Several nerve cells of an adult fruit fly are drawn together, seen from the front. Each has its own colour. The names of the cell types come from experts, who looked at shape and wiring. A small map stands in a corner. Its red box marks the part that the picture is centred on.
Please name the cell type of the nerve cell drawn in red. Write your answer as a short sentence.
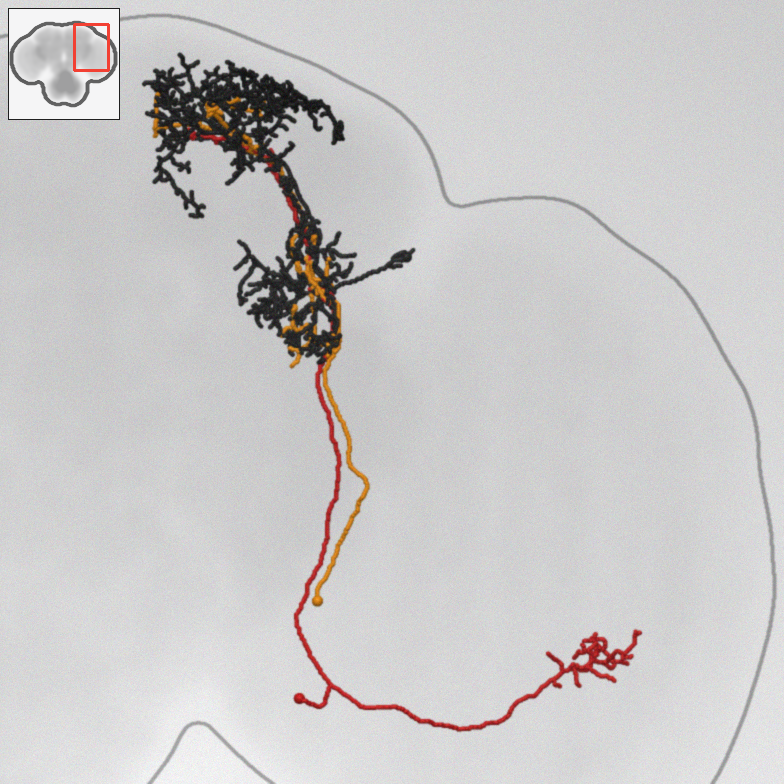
The cell type is MeVP10.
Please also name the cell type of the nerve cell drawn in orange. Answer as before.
The cell type is CB2685.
